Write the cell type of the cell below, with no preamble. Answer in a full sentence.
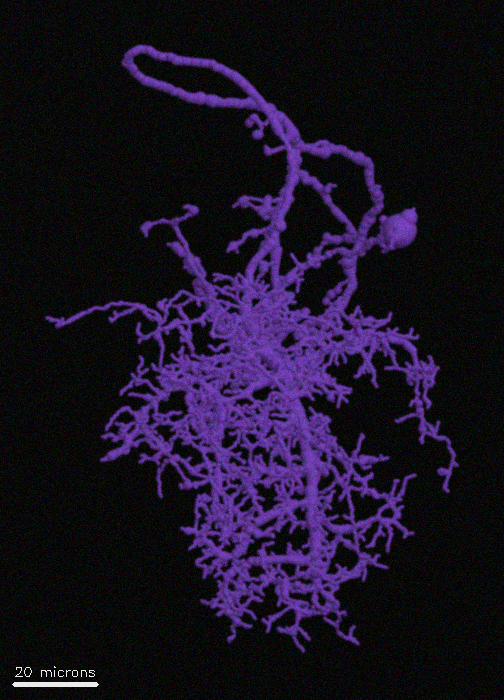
The cell type is IN19A006.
